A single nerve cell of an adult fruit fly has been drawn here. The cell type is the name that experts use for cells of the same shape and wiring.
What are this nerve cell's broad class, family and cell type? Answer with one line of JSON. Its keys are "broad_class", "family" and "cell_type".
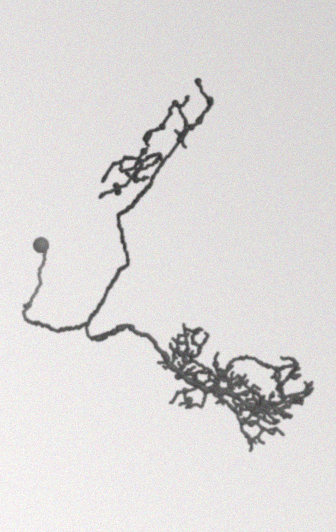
{"broad_class": "visual projection neuron", "family": "LC", "cell_type": "LC15"}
